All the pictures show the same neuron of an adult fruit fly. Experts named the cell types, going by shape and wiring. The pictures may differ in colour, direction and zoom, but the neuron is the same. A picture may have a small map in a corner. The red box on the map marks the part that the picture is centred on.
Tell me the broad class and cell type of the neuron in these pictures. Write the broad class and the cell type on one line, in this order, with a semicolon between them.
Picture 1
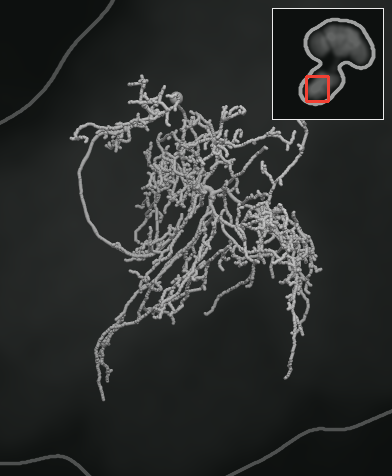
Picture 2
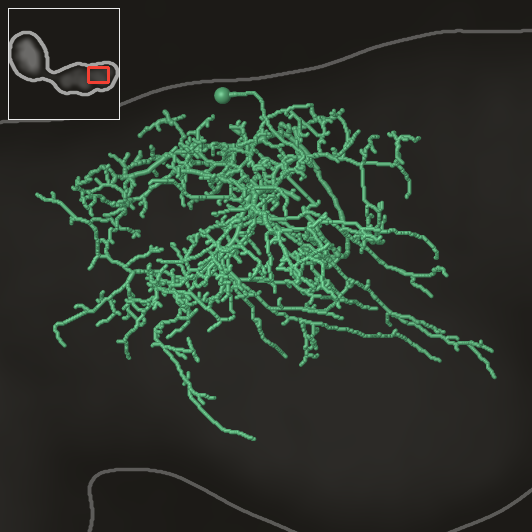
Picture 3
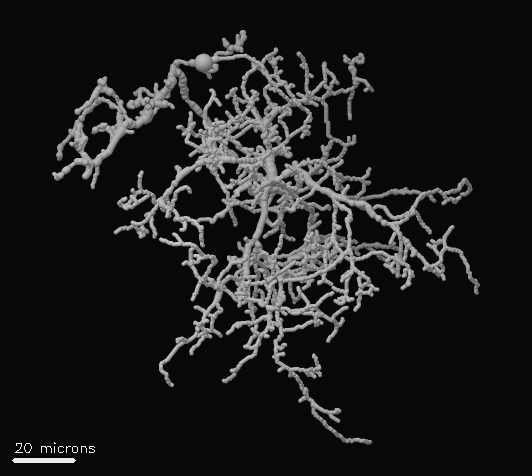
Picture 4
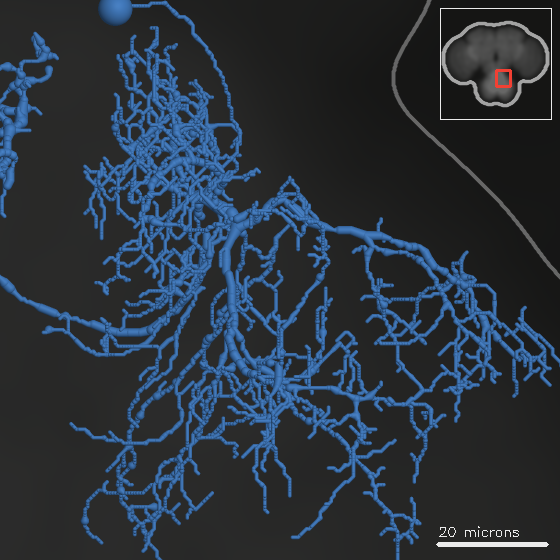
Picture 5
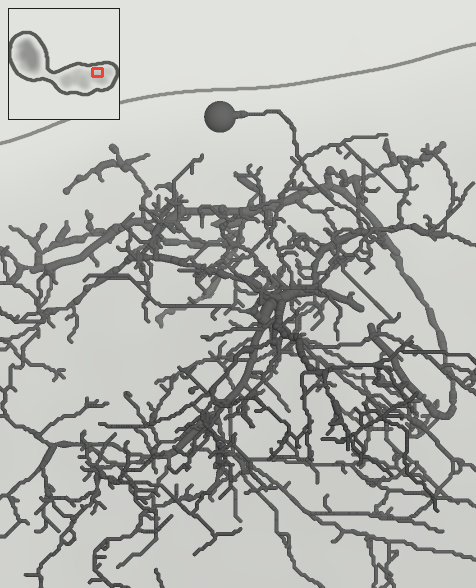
nerve-cord intrinsic neuron; INXXX294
